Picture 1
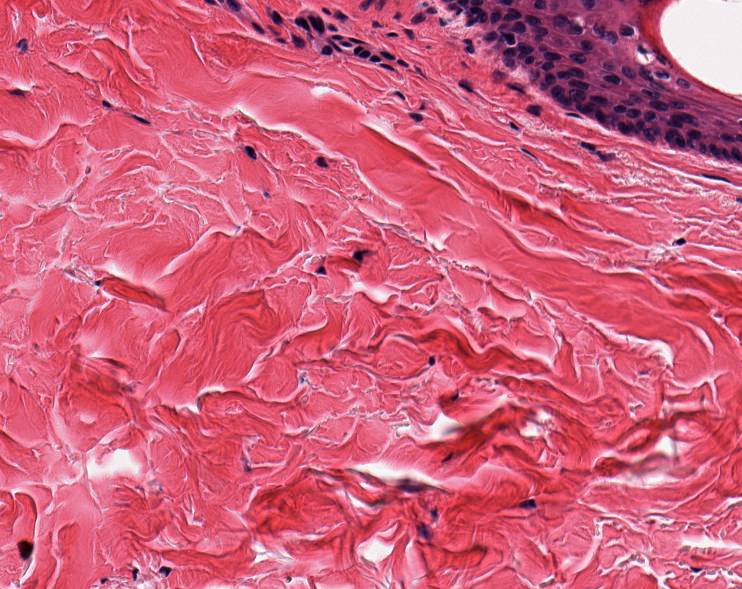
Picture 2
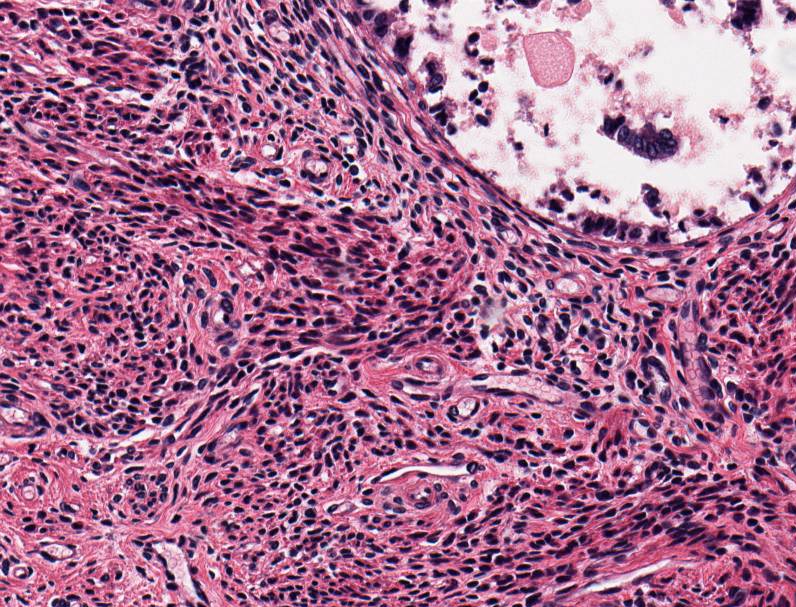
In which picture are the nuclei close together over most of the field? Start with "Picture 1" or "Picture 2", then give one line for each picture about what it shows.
Picture 2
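What picture 1 shows: The stroma is sparsely cellular, with scattered small dark spindle-shaped nuclei lying between the bundles.
What picture 2 shows: Most of the field is densely cellular stroma, with a rounded open space in the upper right corner.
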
